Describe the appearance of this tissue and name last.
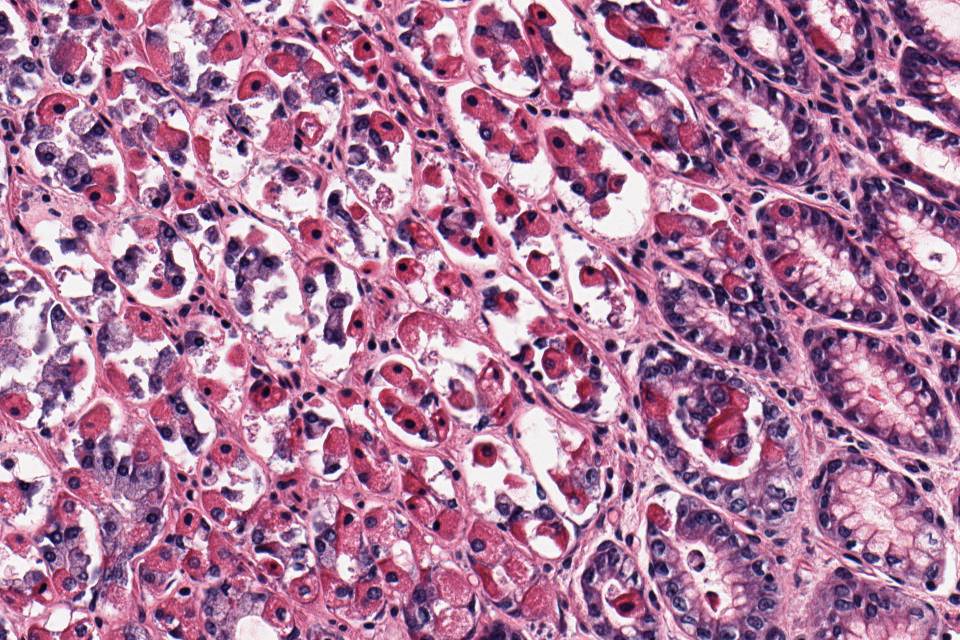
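Gland arrangement: closely packed, cut across or obliquely, filling the whole field with only thin stroma between them. Left two-thirds: many rounded parietal cells with bright pink cytoplasm and a single central round nucleus, mixed with chief cells of purple-grey granular cytoplasm. Right third: columnar mucous cells with pale foamy apical cytoplasm and basally placed nuclei. This is stomach.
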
